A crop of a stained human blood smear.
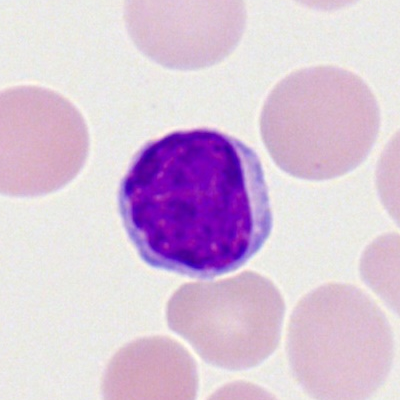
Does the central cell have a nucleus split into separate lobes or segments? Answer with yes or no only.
No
